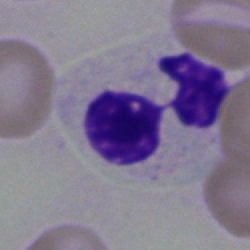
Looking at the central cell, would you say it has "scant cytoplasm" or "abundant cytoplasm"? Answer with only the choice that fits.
Abundant cytoplasm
